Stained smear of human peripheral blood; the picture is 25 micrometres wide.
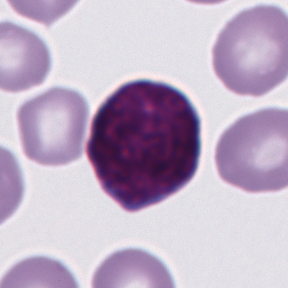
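Myeloblast, central cell, stained peripheral blood smear. The cell, about 12 by 10 micrometres, is roughly round with a slight point at the bottom. Its round nucleus, about 11 by 10 micrometres, has no indentation or lobes and fills about 90% of the cell's area. Almost no cytoplasm is visible around it, and no distinct granules are visible in the cell.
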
